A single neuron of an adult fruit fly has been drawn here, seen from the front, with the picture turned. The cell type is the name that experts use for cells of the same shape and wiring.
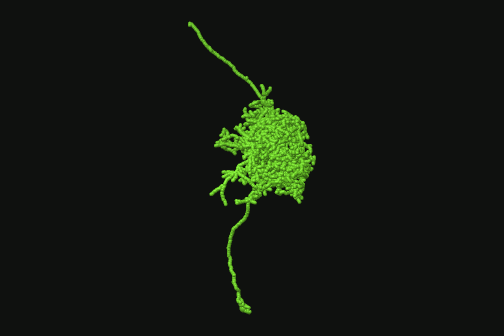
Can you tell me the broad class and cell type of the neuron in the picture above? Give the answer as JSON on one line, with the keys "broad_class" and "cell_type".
{"broad_class": "central-brain intrinsic neuron", "cell_type": "AVLP085"}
